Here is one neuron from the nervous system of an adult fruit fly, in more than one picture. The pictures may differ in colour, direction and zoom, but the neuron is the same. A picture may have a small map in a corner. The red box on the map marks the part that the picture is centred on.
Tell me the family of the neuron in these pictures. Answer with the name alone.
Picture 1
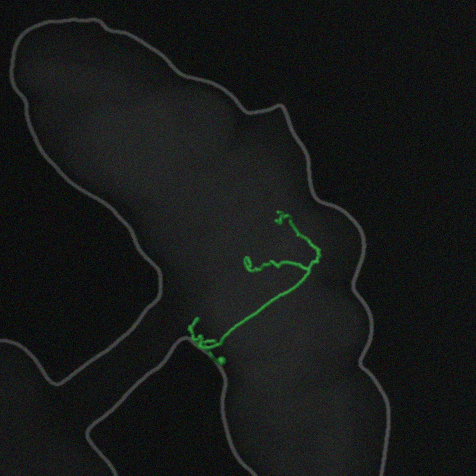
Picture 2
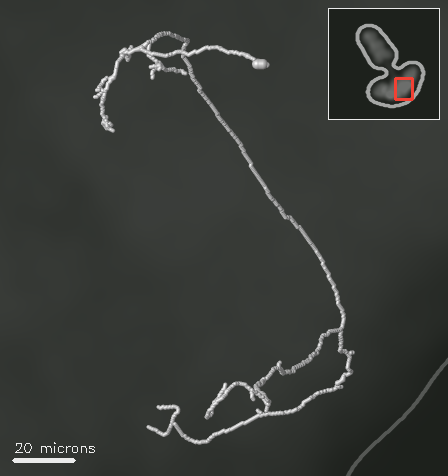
class Kenyon Cell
